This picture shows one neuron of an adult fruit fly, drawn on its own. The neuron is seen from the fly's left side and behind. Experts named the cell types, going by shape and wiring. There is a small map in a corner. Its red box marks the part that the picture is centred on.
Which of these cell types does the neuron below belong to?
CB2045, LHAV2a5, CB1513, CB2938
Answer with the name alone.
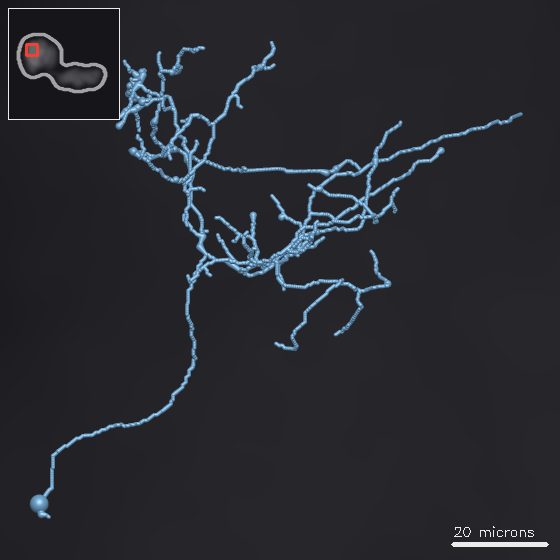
LHAV2a5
